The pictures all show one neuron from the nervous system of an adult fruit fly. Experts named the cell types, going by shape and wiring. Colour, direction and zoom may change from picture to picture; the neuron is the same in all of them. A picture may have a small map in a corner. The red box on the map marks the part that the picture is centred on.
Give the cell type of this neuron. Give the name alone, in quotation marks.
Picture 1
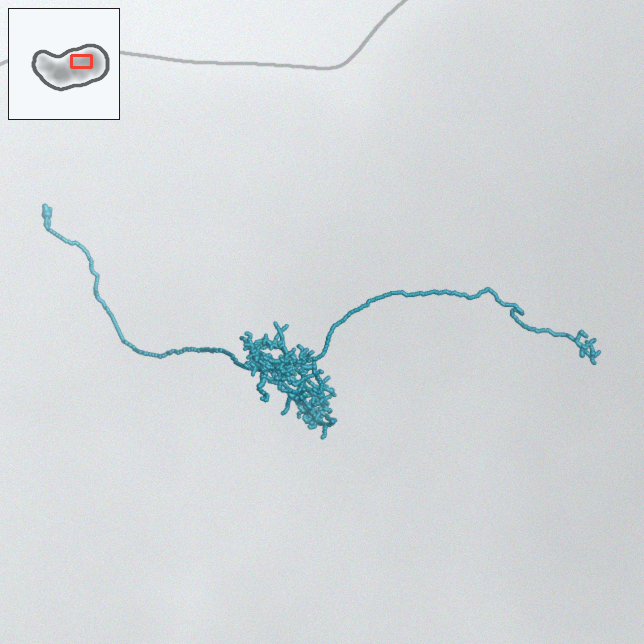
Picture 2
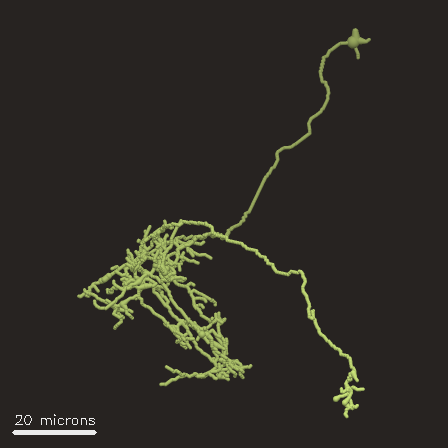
"FC2A"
